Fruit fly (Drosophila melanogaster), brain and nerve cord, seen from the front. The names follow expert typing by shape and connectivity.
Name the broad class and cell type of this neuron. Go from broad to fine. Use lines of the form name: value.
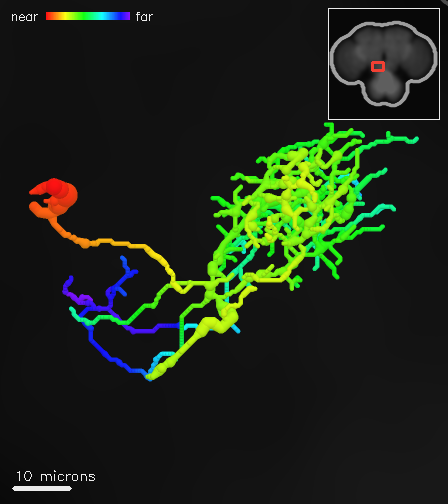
broad class: motor neuron of the brain
cell type: MNx05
